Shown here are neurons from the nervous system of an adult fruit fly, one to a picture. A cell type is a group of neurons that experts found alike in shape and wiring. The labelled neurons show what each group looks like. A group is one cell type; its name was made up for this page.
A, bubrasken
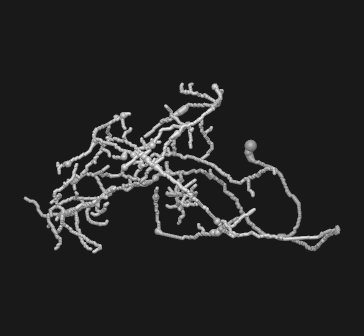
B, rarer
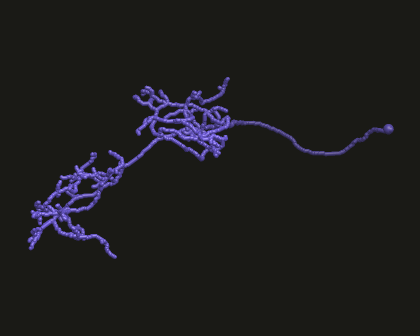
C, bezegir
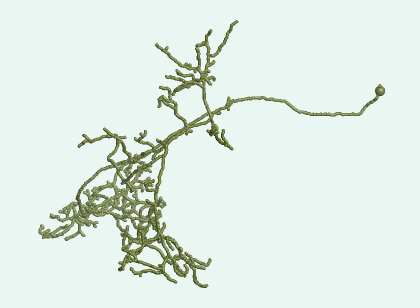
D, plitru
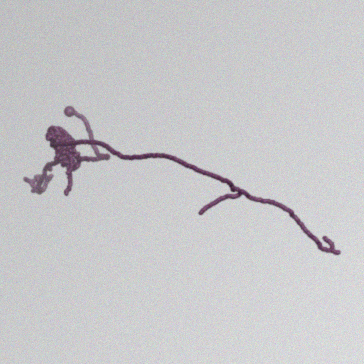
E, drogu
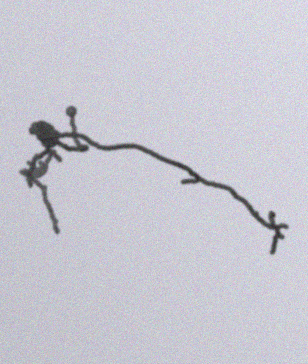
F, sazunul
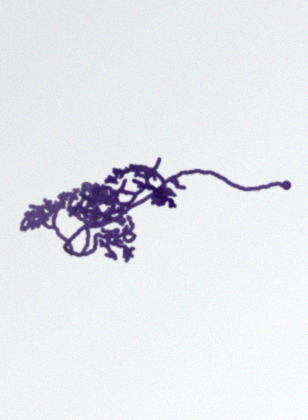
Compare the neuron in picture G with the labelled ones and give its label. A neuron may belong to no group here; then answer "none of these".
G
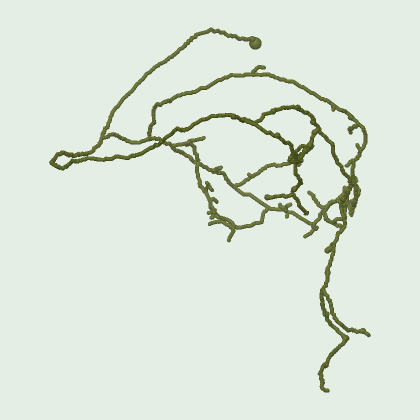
none of these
